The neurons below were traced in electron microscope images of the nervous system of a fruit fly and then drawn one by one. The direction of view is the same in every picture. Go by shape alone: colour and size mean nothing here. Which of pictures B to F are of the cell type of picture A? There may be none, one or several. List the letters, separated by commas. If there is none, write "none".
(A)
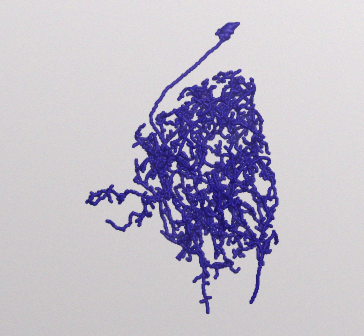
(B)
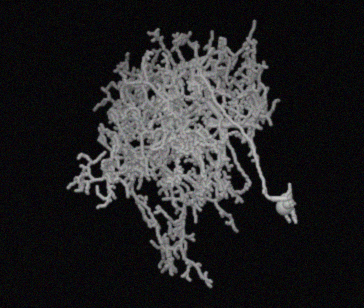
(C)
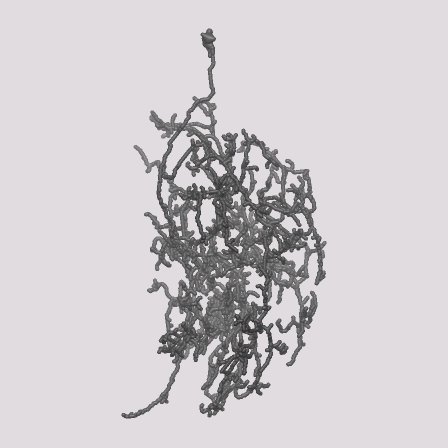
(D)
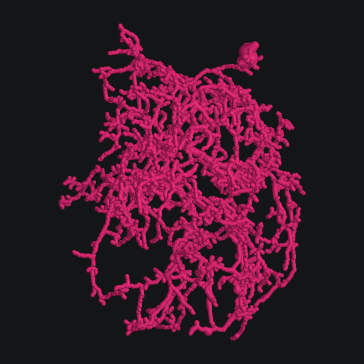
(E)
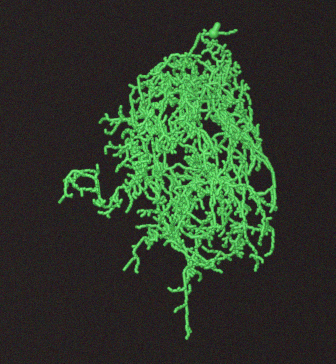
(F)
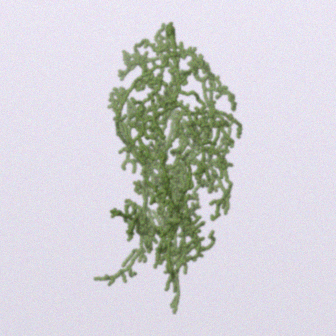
C, D, E, F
